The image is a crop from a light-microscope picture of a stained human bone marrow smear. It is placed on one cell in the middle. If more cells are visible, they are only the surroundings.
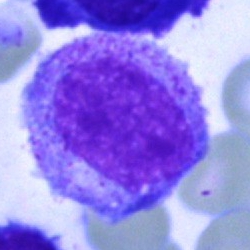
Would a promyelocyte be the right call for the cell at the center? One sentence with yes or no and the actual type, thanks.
Yes, a promyelocyte occupies the middle of the crop.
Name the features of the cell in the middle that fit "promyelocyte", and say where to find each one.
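Starting with the cytoplasm, I see a pale blue rim around the nucleus, widest along its lower side. Fine reddish-purple granules are scattered through it, and similar fine purple granules lie over the nucleus as well.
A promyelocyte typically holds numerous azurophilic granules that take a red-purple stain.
So these granules go with the promyelocyte. Below the nucleus there is also a paler, less granular zone of cytoplasm.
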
